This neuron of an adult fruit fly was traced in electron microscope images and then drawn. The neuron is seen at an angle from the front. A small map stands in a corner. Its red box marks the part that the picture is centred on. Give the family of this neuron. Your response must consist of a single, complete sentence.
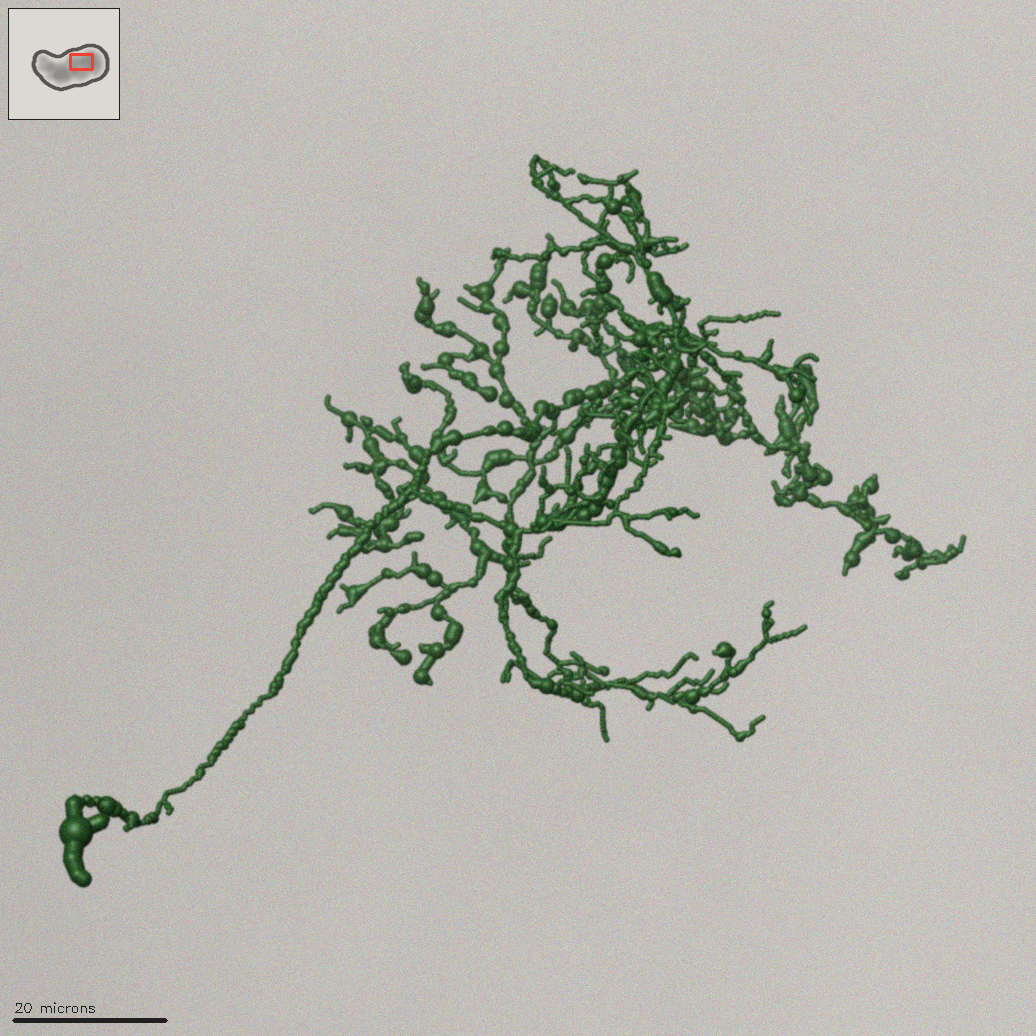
The neuron takes hemilineage AOTUv4_ventral as its family.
